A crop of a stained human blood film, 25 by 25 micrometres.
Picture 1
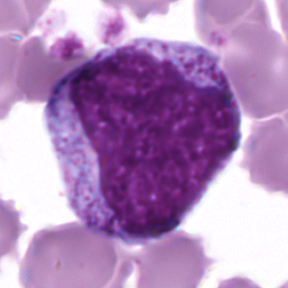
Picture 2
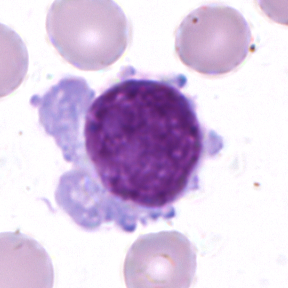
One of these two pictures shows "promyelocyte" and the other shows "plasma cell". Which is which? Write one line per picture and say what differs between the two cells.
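In picture 1 we see a promyelocyte: The cell outline is smooth, with no surface projections.
In picture 2 we see a plasma cell: The outer edge of the cell is irregular and ragged rather than smoothly round.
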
